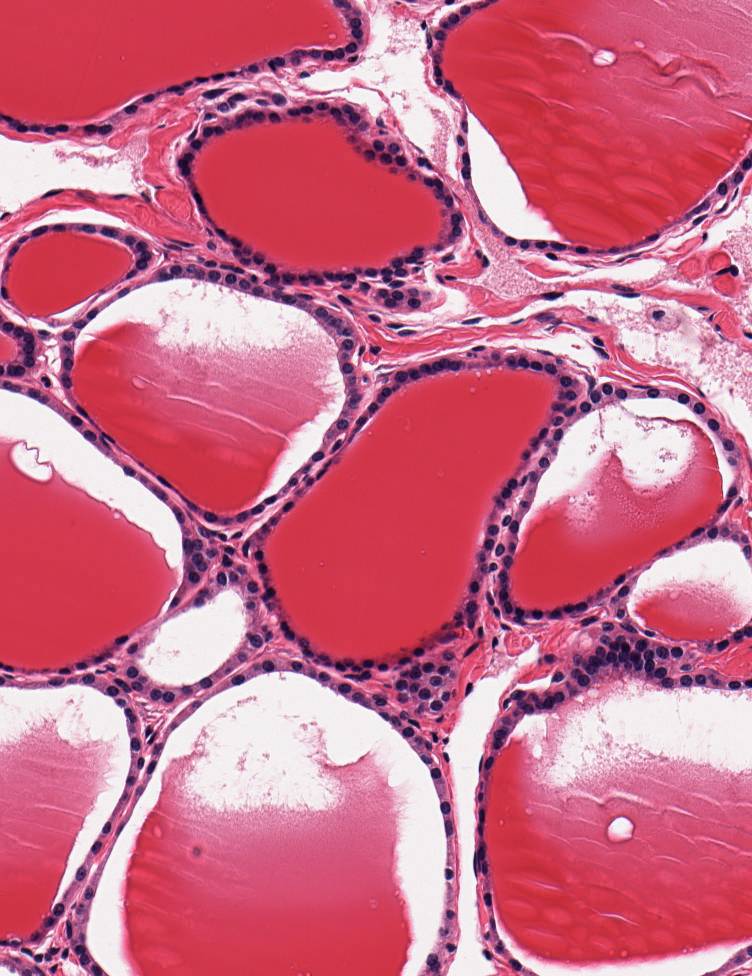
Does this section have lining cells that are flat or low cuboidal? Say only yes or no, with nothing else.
Yes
